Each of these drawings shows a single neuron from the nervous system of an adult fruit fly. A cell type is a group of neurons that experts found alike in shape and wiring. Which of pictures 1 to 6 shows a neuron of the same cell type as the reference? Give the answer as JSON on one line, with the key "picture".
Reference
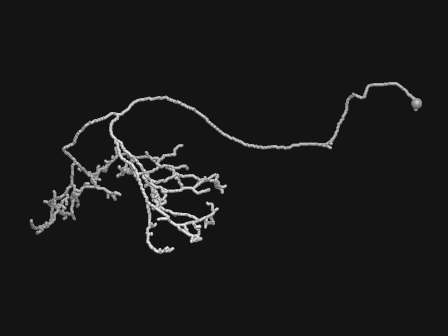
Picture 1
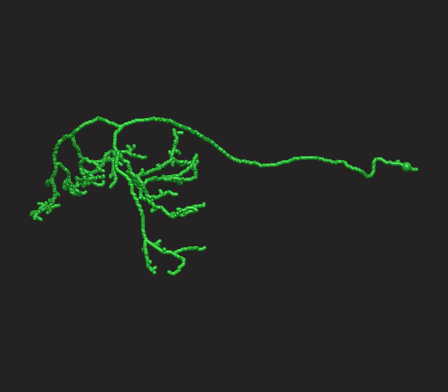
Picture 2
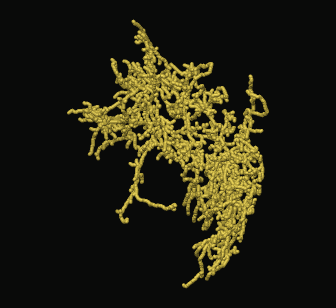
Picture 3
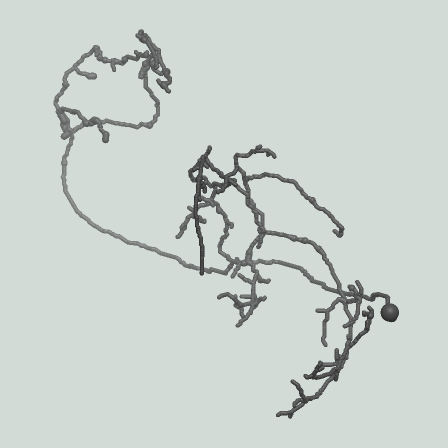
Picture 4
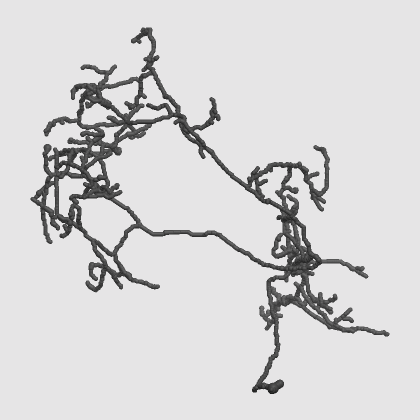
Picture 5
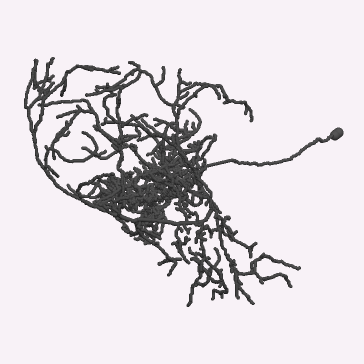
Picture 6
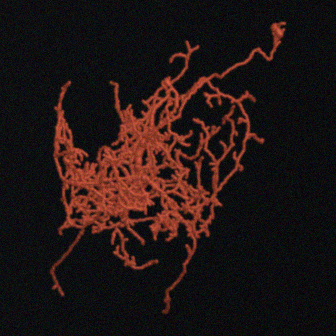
{"picture": 1}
